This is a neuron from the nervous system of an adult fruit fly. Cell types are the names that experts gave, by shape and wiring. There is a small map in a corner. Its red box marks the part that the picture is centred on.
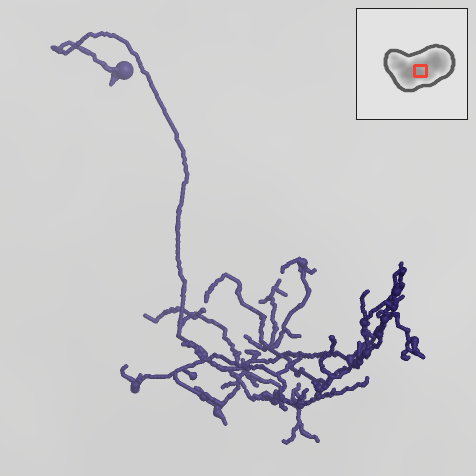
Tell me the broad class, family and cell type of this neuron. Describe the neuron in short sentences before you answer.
Its cell body lies at the upper left of the picture. The picture shows dozens of branch ends. This is a central-brain intrinsic neuron. The family is hemilineage DM5_ventral. It is of cell type CB1339.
